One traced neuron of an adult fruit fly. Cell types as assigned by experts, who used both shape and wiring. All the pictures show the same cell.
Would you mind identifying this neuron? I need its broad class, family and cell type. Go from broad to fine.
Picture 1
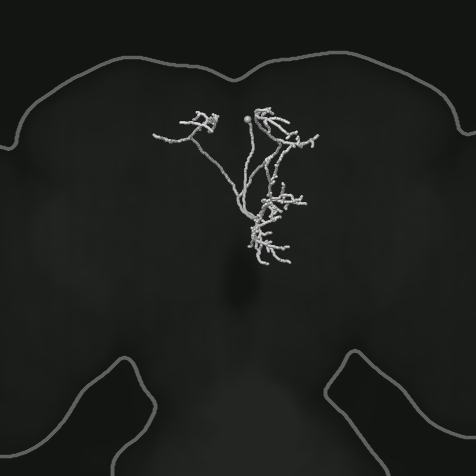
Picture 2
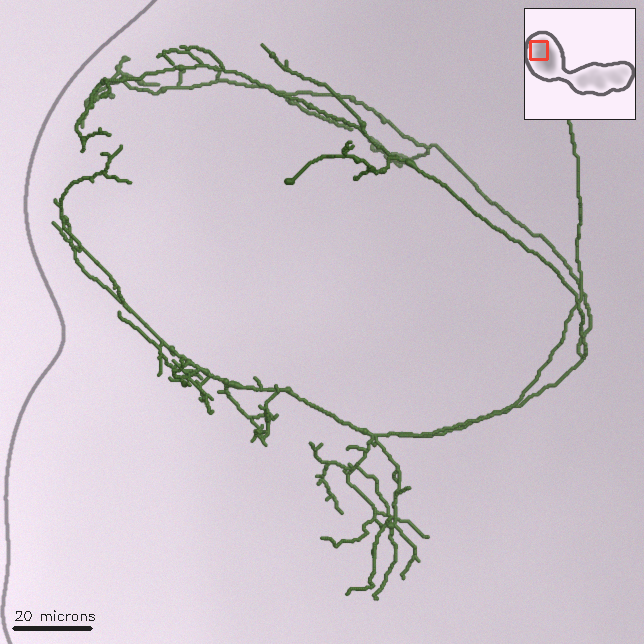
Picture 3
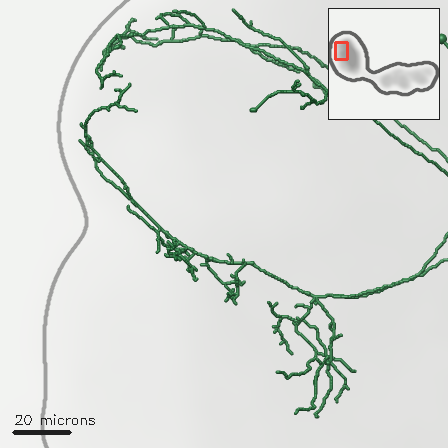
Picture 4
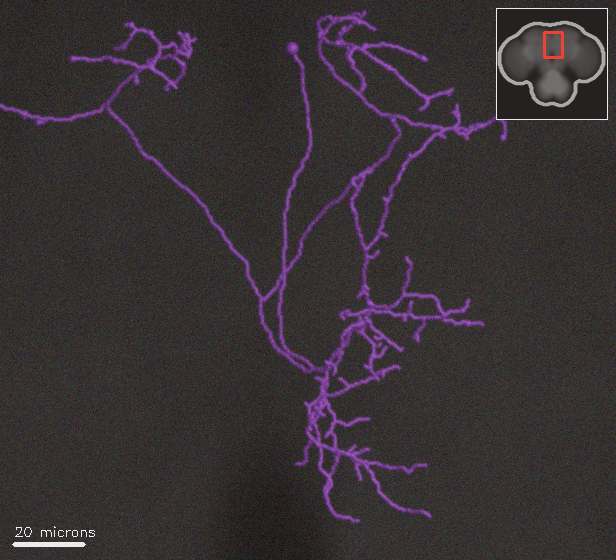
central-brain intrinsic neuron; hemilineage DM1_antero_dorsal; CRE086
